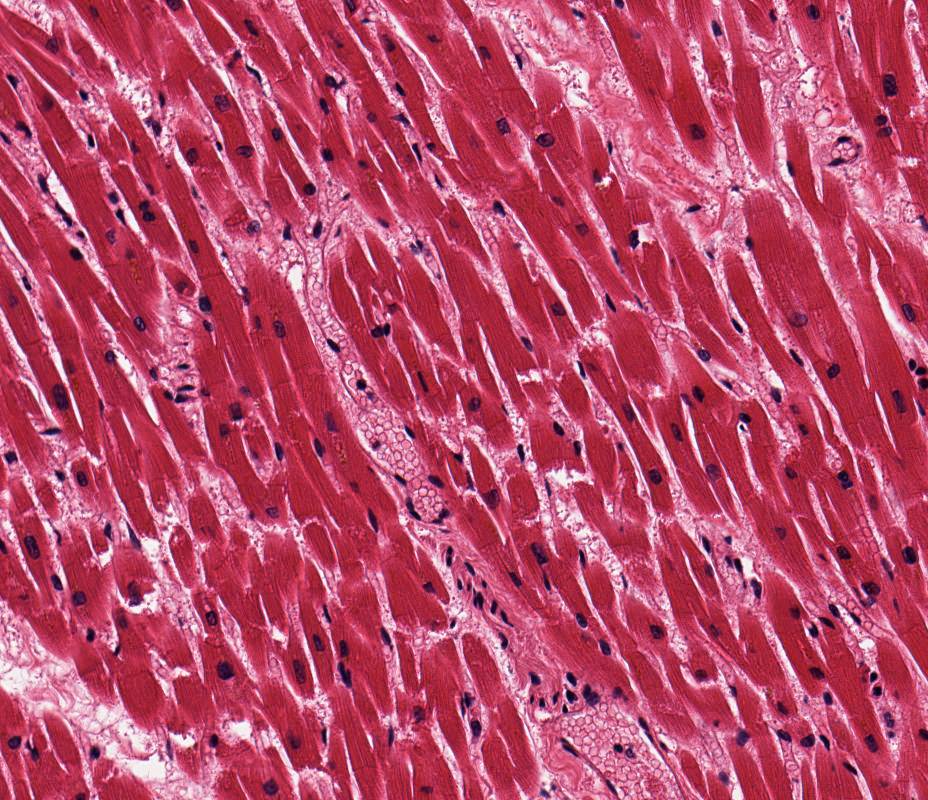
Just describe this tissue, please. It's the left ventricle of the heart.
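First, the fibres: cardiac muscle cells that branch and join their neighbouring fibres. Their cytoplasm stains deep red, with faint cross-striations. Between fibre groups, pale loose stroma holds clusters of small round clear vacuoles, clearest near the centre and at the bottom centre. Small dark spindle-shaped nuclei lie scattered there, between the muscle fibres.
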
